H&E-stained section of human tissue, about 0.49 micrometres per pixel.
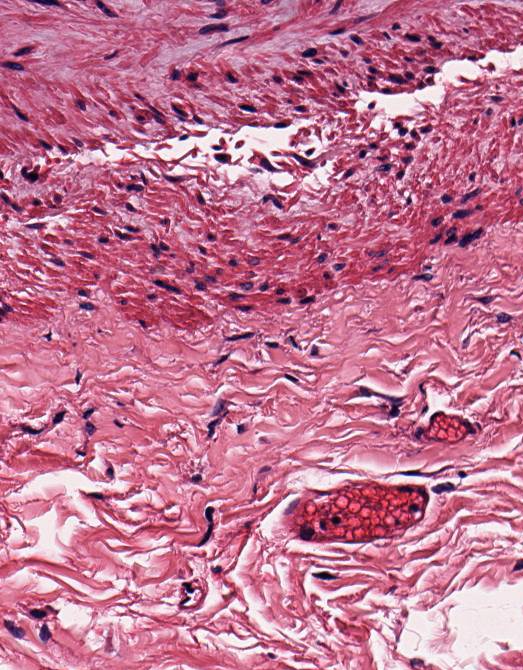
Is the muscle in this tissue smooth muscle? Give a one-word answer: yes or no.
Yes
